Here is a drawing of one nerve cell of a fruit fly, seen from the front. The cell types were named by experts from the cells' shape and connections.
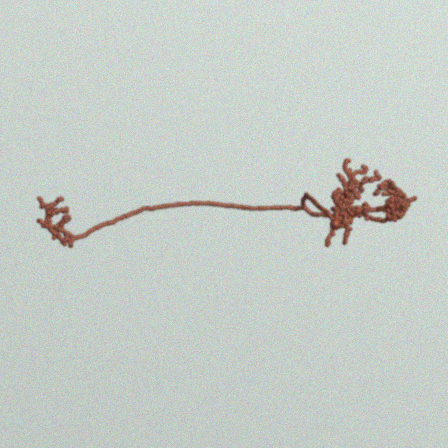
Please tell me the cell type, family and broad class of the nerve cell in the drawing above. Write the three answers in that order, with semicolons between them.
CB4168; hemilineage VLPa2; central-brain intrinsic neuron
